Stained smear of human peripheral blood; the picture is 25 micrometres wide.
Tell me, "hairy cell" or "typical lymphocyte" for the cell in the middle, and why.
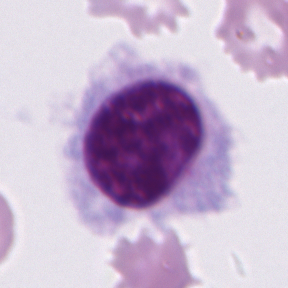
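It's a hairy cell rather than a typical lymphocyte. Look at how much cytoplasm there is: the nucleus takes up only about 50% of the cell's area.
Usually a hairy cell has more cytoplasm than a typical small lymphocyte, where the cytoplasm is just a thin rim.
That cytoplasm is pale greyish-blue, and fine, hair-like wisps of it project from the edge around much of the cell. The whole cell is about 16 micrometres across. Now the nucleus: oval, with no indentation or lobes, and its dark purple chromatin is coarsely clumped, with paler streaks between the clumps.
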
